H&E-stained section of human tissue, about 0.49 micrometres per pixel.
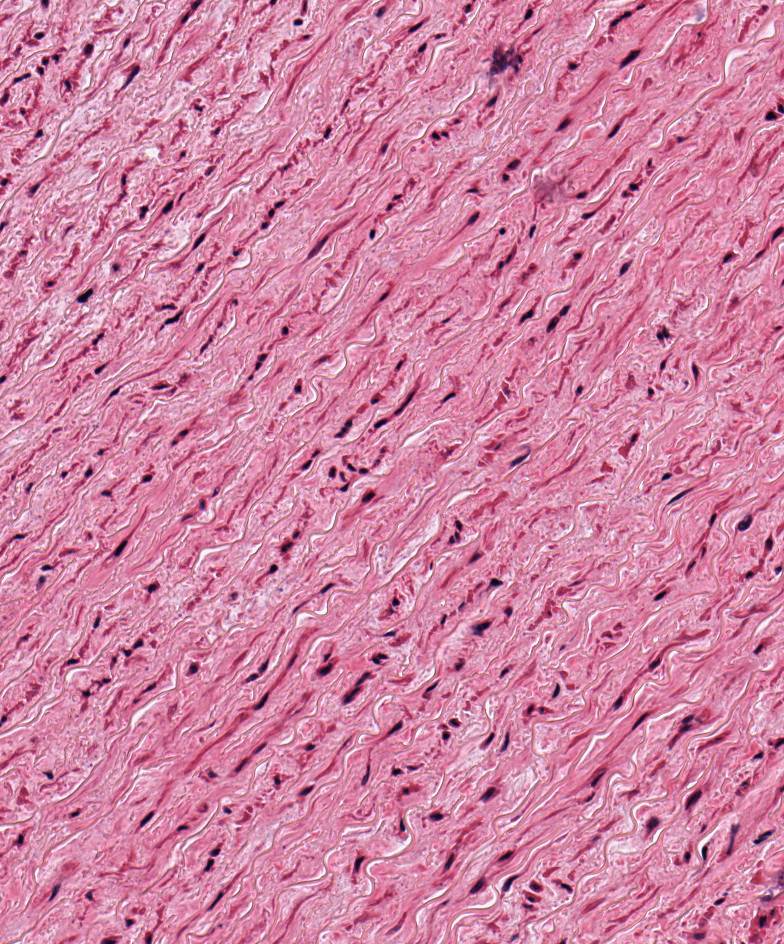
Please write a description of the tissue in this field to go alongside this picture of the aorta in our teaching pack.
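Across the whole field, the tissue lies in parallel fibres running diagonally, lower left to upper right. Look at the pink fibres: wavy and crimped, not straight. Nuclei are dark, elongated and spindle-shaped, following the fibres. Between fibres sits pale, frayed pink material with narrow clefts.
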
